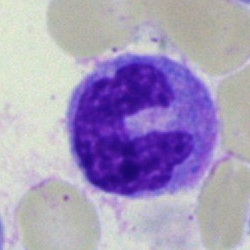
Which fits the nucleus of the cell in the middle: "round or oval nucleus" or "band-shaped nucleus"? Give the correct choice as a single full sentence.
Its nucleus is stretched into a curved band instead of a compact mass, without separate lobes.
